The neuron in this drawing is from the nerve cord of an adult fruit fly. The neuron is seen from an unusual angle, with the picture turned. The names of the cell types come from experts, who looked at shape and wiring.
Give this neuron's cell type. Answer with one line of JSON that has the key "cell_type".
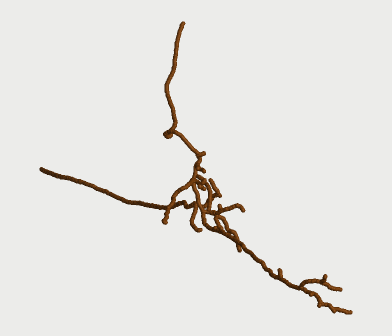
{"cell_type": "SApp04"}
